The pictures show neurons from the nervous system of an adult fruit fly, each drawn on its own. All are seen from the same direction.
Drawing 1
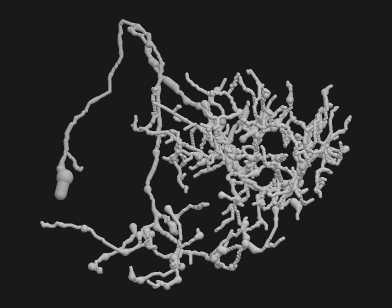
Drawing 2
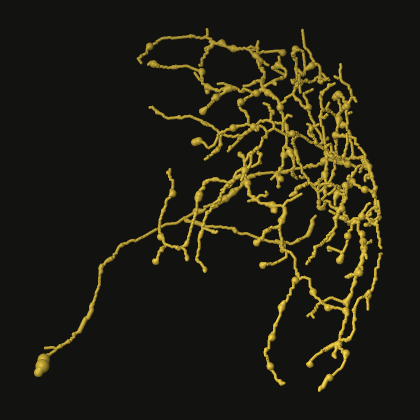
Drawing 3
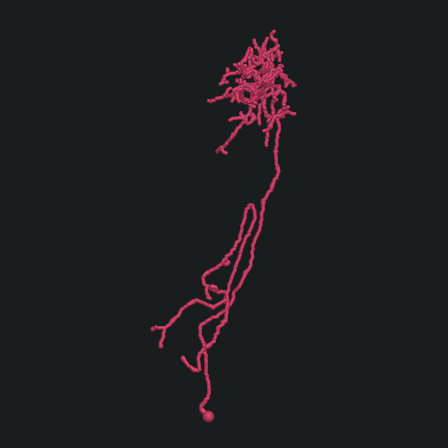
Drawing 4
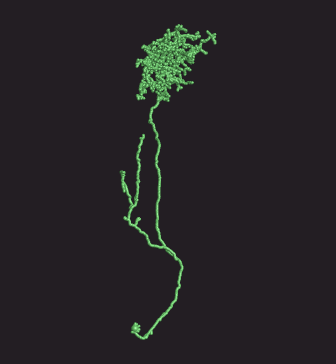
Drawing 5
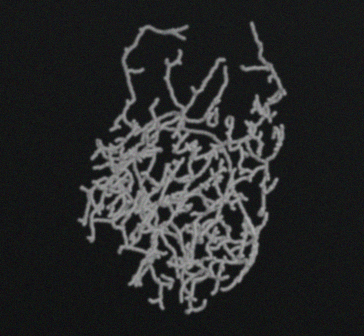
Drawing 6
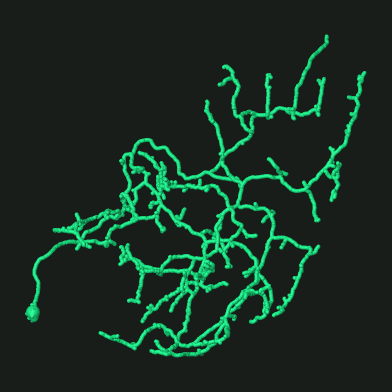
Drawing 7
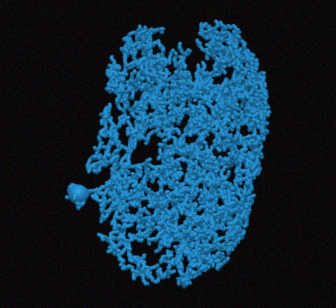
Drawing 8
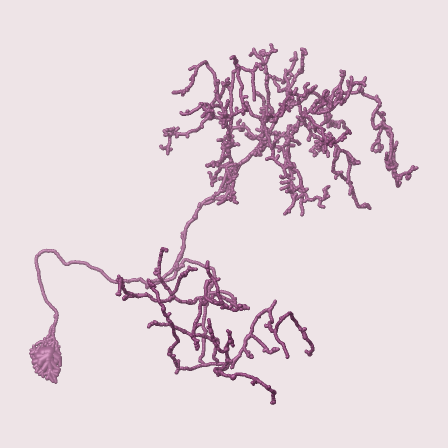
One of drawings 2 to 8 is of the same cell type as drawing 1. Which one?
8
